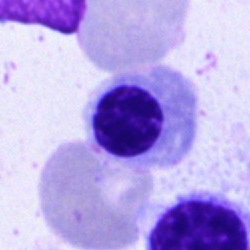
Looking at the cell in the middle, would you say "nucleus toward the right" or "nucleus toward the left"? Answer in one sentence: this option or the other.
Toward the right of the nucleus extends most of the cytoplasm.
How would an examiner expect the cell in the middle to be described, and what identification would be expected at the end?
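Roughly round and smooth in outline, this one has dark purple chromatin gathered in coarse clumps. Its cytoplasm is a pale greyish-blue, with no granules to be seen. So what you have here is an erythroblast.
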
